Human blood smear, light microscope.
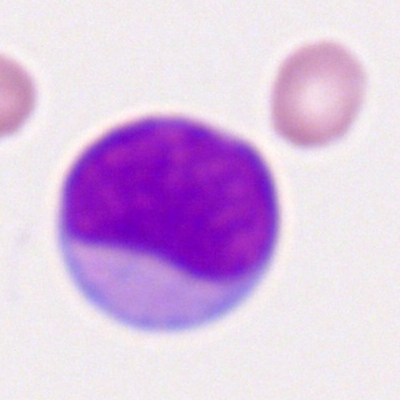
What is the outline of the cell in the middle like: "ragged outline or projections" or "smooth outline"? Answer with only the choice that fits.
Smooth outline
